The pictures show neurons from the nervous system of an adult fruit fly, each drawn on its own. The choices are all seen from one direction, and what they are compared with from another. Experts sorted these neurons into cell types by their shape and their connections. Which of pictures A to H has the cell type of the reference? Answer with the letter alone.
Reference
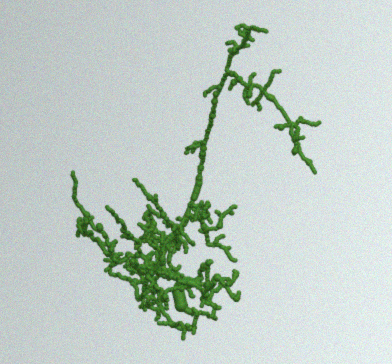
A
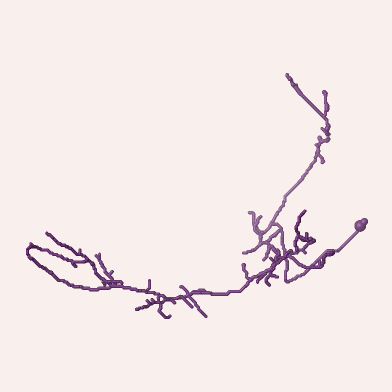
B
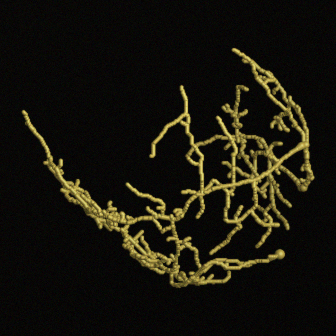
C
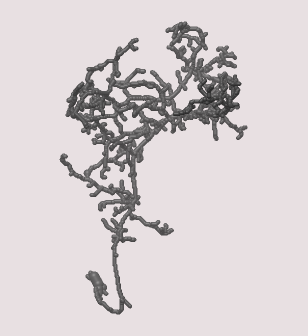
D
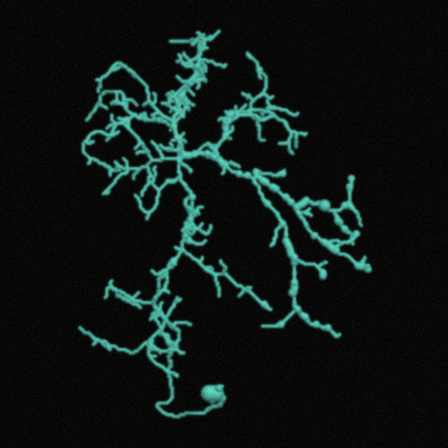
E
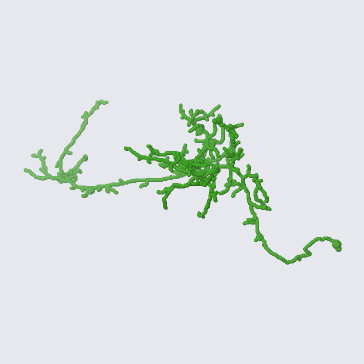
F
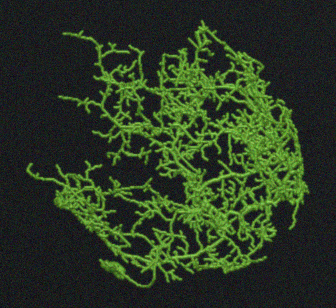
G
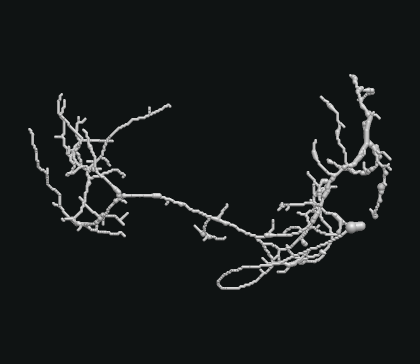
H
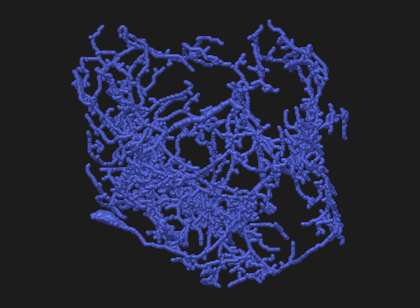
E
